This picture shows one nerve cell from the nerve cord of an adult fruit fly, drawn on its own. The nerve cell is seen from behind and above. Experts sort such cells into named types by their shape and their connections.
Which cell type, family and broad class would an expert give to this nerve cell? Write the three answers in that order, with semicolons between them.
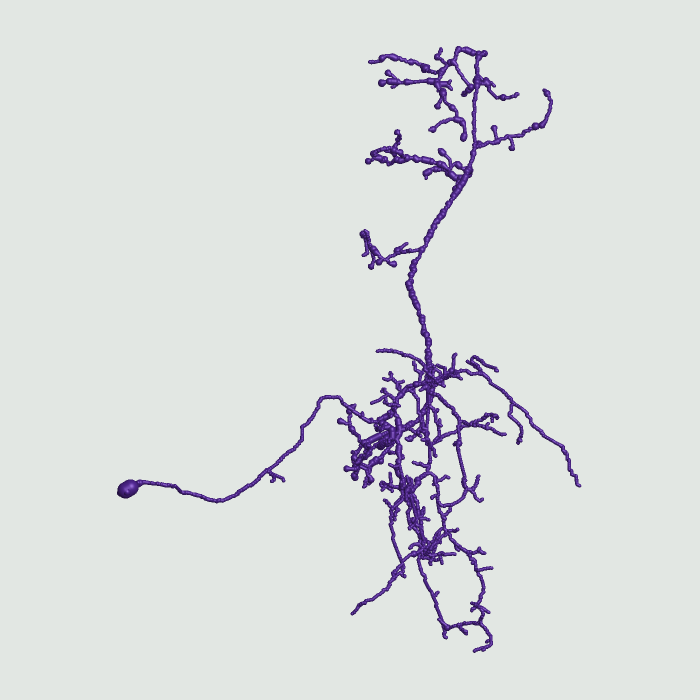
IN05B038; hemilineage 05B; nerve-cord intrinsic neuron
